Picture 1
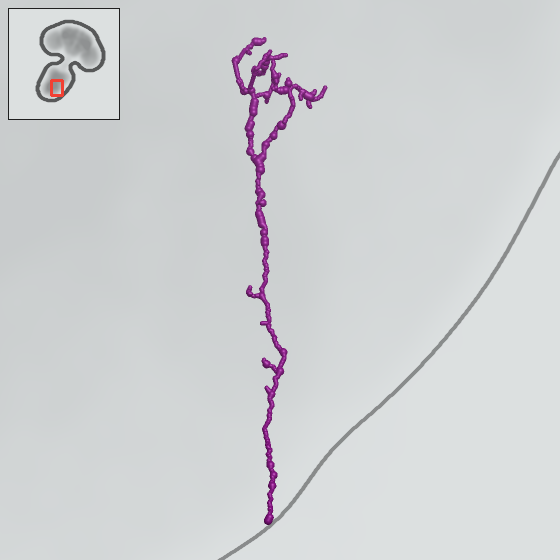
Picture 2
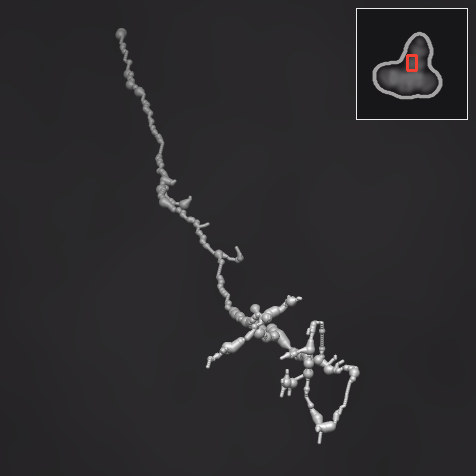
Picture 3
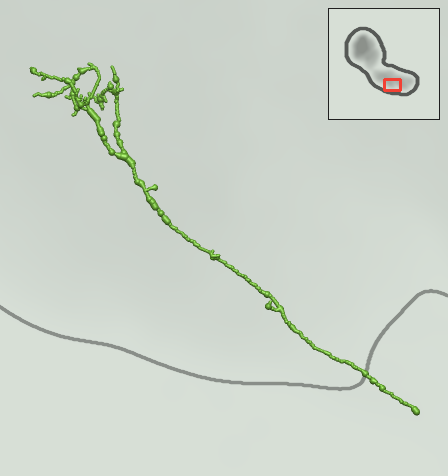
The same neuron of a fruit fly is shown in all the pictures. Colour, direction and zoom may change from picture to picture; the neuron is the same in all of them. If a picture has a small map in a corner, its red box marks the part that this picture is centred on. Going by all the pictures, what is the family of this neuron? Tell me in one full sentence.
One member of family class mechanosensory proprioceptive is this neuron.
